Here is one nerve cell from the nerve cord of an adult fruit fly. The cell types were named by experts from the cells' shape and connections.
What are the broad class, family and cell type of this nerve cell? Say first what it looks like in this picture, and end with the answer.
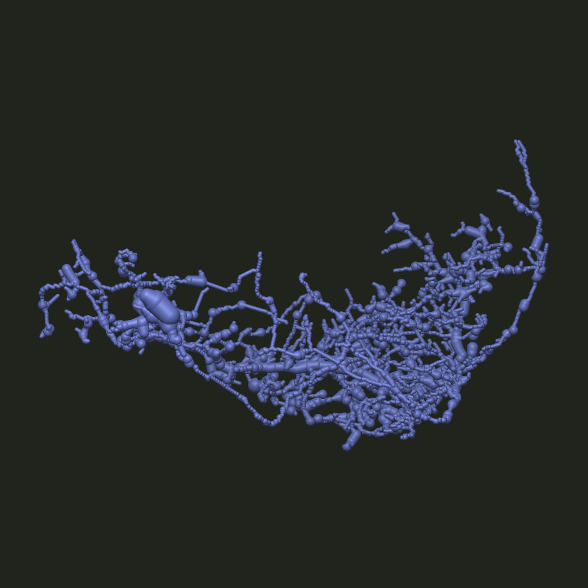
In this view it is wider than it is tall. Its broad class is nerve-cord intrinsic neuron. Its family is hemilineage 13A. Its cell type is IN13A007.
